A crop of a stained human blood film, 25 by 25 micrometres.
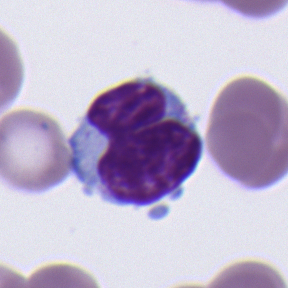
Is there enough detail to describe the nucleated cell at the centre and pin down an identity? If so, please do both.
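On its left side the nucleus is deeply notched, which gives it a folded, two-lobed shape, and the lower lobe is larger than the upper one. The cytoplasm is pale grey-blue. The outline of the cell is irregular, with small blebs along the edge. This cell is a monocyte.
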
